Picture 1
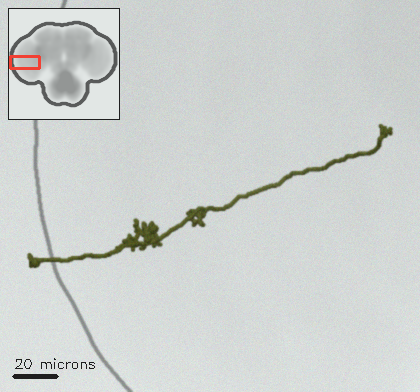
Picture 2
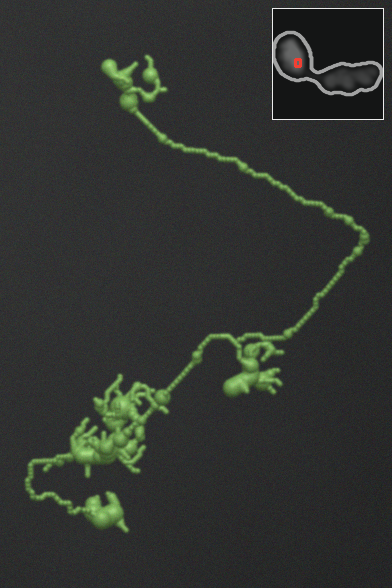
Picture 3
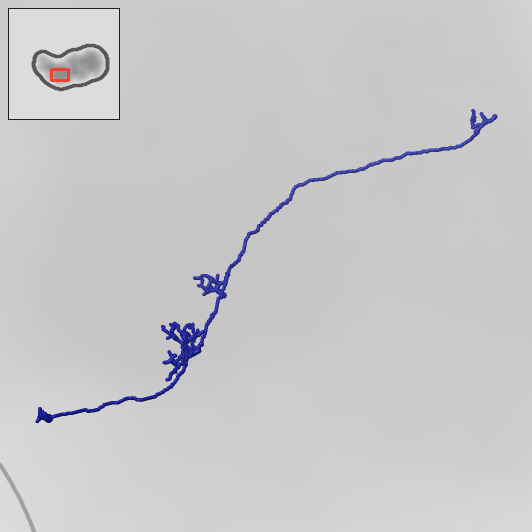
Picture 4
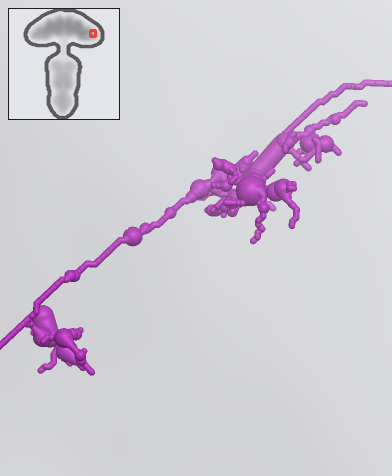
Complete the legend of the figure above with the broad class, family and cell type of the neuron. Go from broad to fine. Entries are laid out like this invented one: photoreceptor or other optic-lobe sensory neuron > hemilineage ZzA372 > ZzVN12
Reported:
optic-lobe intrinsic neuron > Tm > Tm20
